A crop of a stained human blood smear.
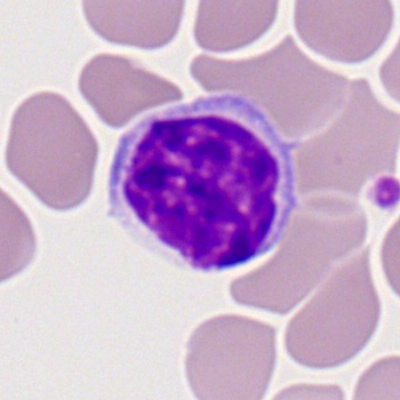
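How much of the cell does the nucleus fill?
Most of it; the thin pale blue rim of cytoplasm is wider at the upper left than at the lower right.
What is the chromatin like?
Dark purple and coarsely clumped, with paler streaks between the clumps.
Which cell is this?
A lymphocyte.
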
